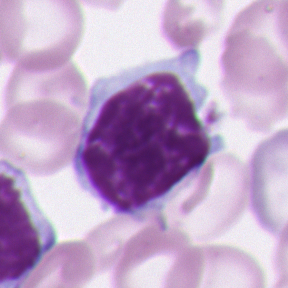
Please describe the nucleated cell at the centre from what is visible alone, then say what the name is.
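An angular nucleus, close to a rounded polygon rather than smoothly round, occupies most of the cell. Only a narrow rim of cytoplasm remains around it. The chromatin is dense and dark purple, broken by small pale streaks and gaps. A small purplish fragment sits at the right edge of the cell. This is a typical lymphocyte.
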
